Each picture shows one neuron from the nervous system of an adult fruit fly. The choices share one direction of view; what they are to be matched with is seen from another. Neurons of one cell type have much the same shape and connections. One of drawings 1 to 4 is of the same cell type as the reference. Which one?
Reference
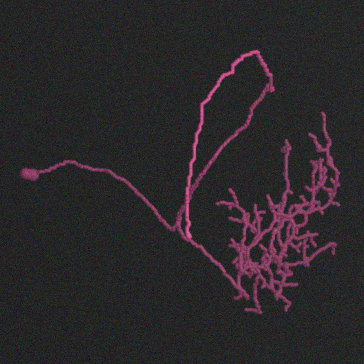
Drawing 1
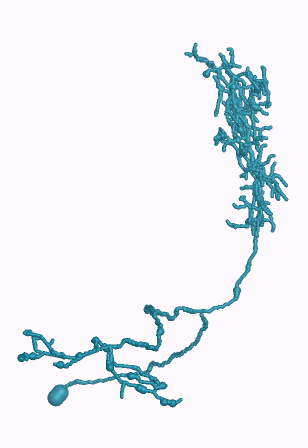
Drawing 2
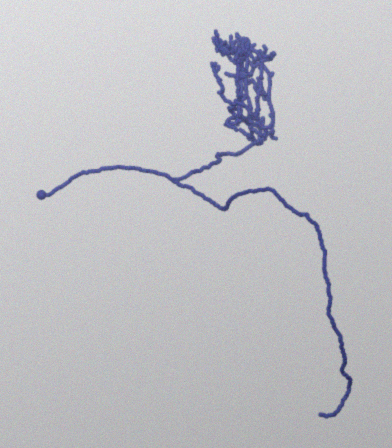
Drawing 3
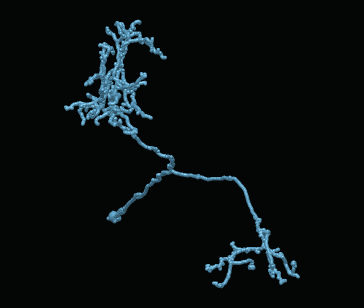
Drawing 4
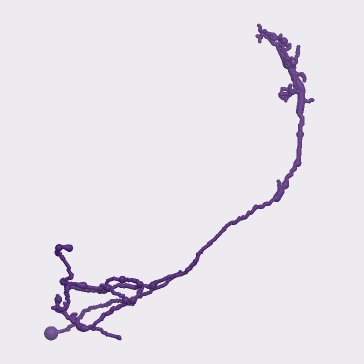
Drawing 2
